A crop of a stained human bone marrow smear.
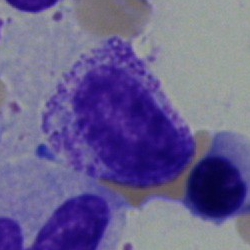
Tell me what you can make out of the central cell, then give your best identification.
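You'll notice a rounded outline, with a rim of granules running along its upper and left sides. Its chromatin is purple, mottled with paler patches instead of being evenly dense. The pale cytoplasm sits as a band mostly on the upper-left side of the nucleus and is full of coarse, round, purple granules. It's a myelocyte.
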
